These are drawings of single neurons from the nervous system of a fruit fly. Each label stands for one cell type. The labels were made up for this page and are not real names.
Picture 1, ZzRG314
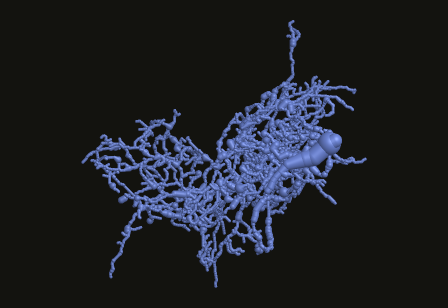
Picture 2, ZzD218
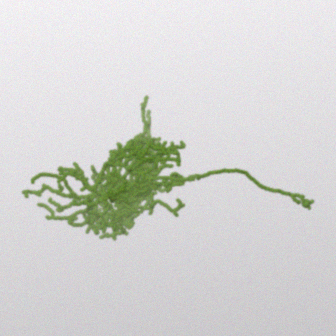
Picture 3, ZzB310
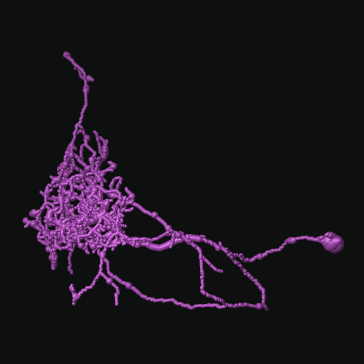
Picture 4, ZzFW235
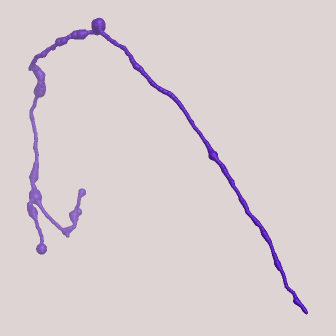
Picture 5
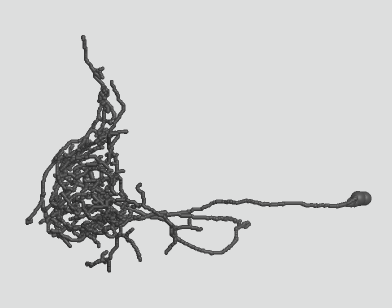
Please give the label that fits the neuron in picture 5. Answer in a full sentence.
It belongs to ZzB310.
